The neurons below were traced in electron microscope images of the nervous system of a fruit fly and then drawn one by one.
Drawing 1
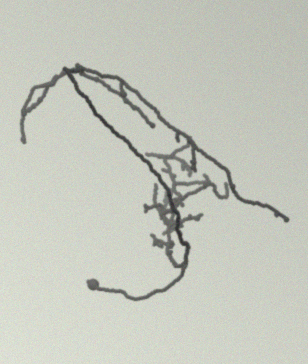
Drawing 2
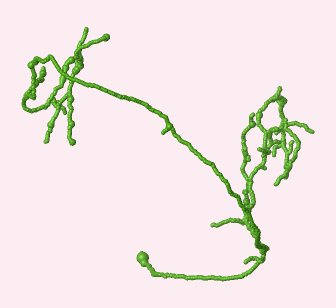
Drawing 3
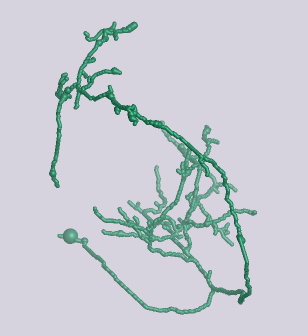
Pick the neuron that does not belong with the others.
Drawing 3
